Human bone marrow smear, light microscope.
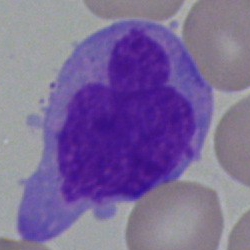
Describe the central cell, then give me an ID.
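What strikes me first is the irregular outline, drawn out into a tapering extension toward the lower left. Along the left border, small blebs and dots stand out. I see no coarse granules in the cytoplasm. Red cells lie close along its right side. This one is a monocyte.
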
